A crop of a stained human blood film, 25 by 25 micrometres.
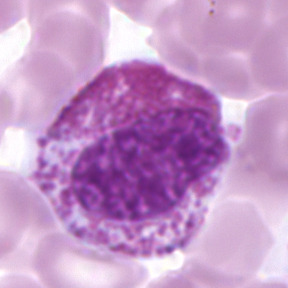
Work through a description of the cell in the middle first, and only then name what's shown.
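Notice the outline here: irregular, a bit angular, not smoothly round. The nucleus sits off-centre, over toward the right side, and its chromatin is dark purple and coarsely clumped. Along the left and lower margin you can pick out separate granules most clearly. That one's an eosinophil.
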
